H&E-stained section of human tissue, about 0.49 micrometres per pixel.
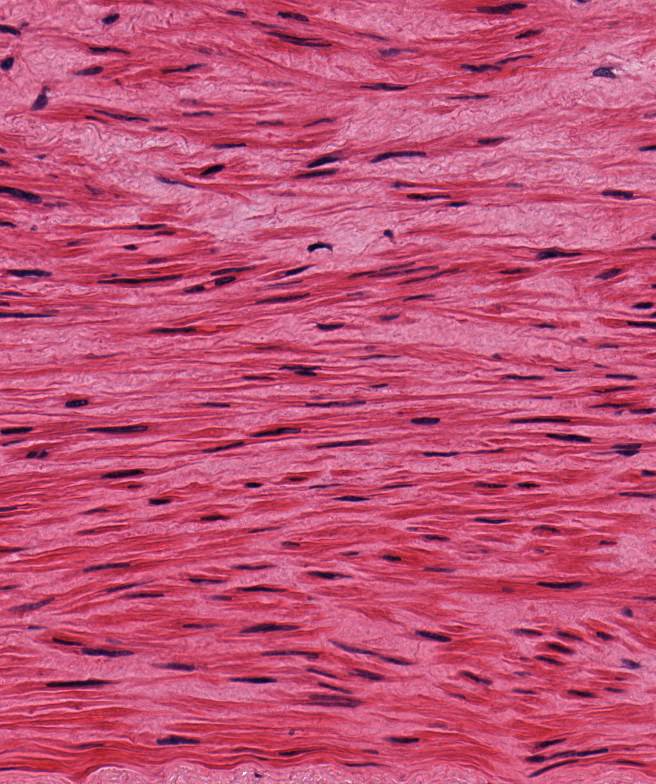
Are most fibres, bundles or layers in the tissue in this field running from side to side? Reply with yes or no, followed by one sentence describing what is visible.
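Yes. The whole field is filled by long parallel bundles of spindle cells and fibres running roughly horizontally from left to right.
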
